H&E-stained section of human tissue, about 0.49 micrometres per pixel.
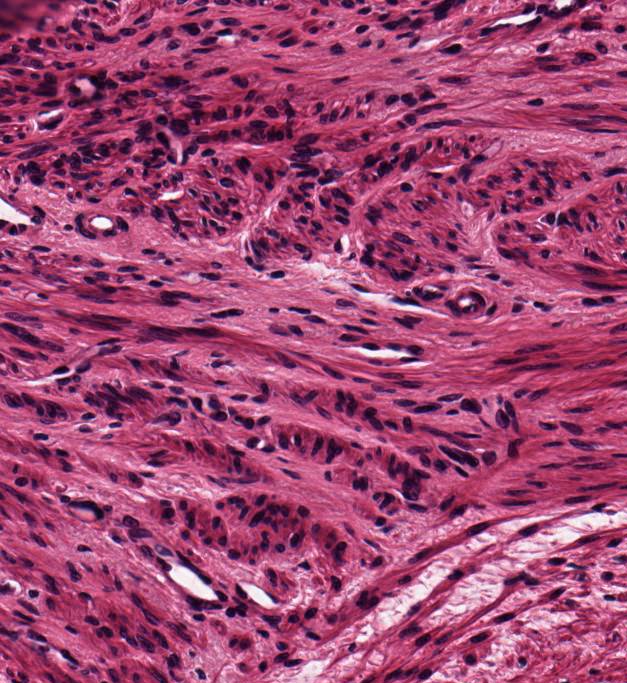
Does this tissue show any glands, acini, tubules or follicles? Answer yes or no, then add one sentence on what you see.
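No. No epithelium or glands are present anywhere in the field.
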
